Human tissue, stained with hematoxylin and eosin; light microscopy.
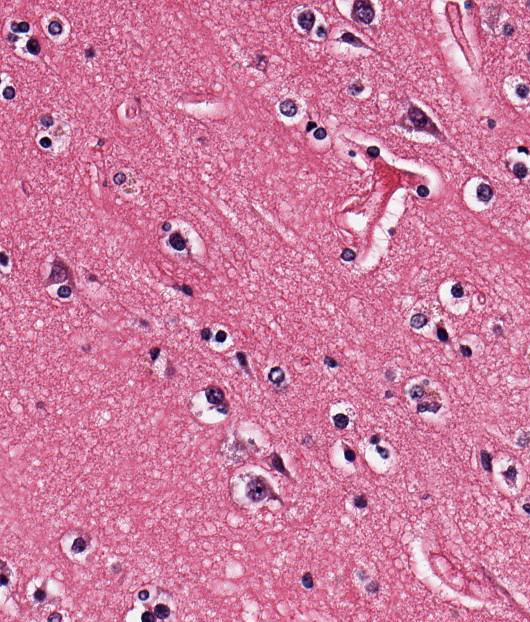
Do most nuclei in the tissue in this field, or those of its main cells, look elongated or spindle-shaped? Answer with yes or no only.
No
